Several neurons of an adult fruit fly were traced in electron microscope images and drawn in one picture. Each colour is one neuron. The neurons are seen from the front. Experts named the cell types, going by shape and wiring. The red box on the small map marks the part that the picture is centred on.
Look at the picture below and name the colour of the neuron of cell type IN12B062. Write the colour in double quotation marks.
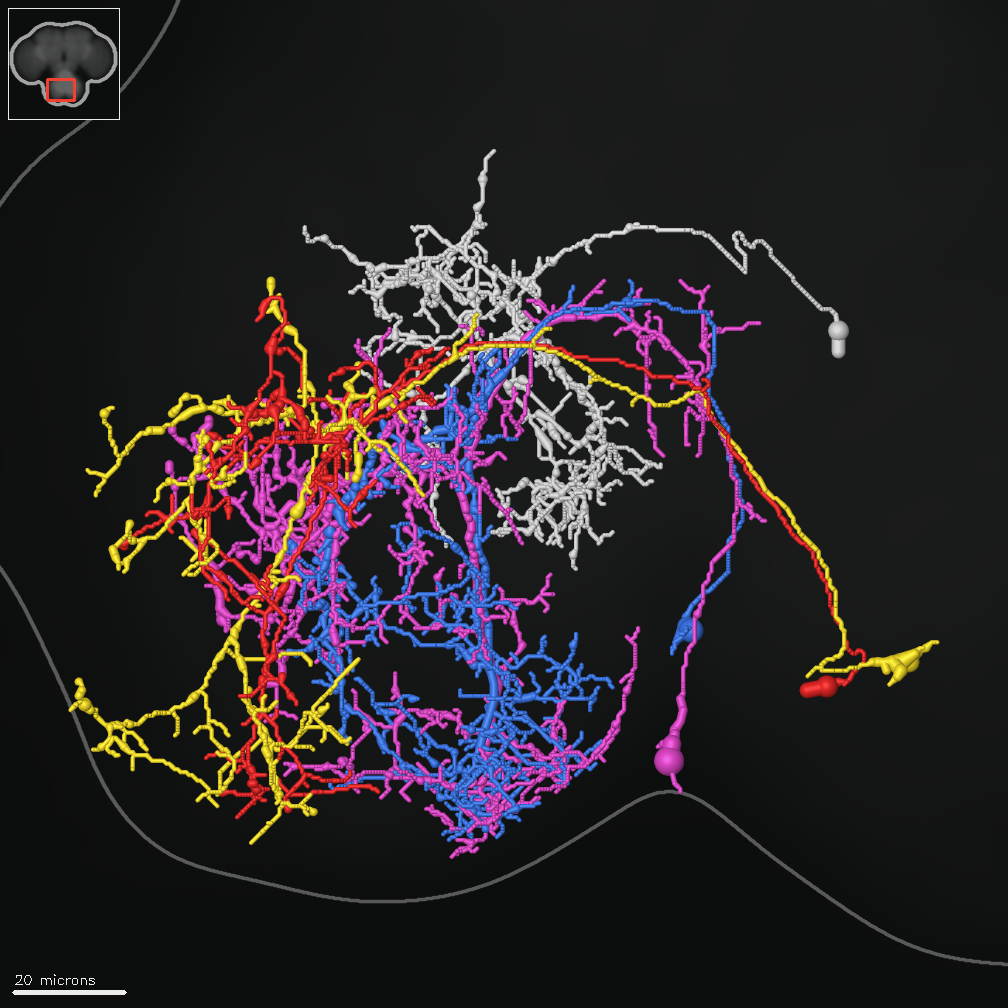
"red"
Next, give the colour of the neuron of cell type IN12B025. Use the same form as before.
"white"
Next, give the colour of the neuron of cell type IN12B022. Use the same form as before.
"blue"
